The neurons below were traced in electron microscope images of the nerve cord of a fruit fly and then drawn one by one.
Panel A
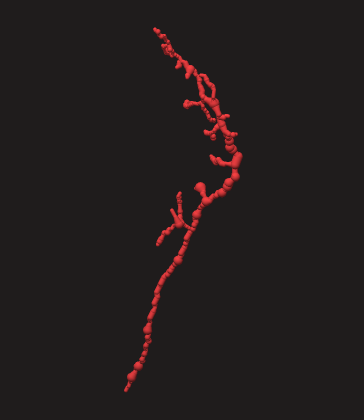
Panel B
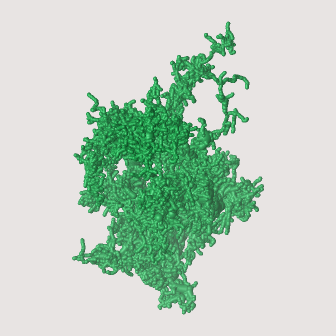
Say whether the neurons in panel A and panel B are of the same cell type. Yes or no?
no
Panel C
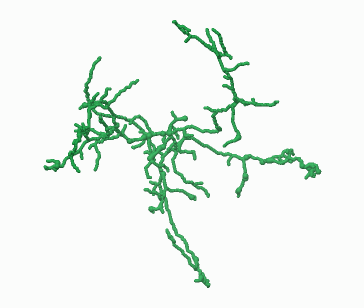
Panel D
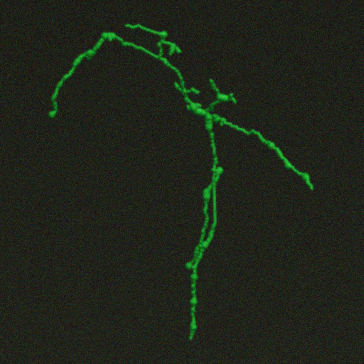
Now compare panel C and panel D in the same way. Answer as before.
no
